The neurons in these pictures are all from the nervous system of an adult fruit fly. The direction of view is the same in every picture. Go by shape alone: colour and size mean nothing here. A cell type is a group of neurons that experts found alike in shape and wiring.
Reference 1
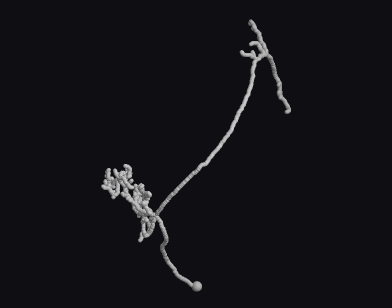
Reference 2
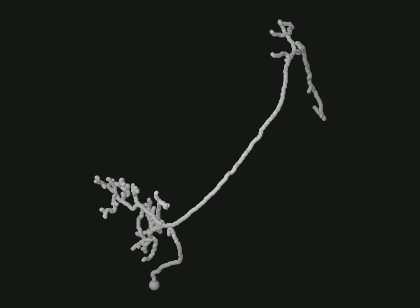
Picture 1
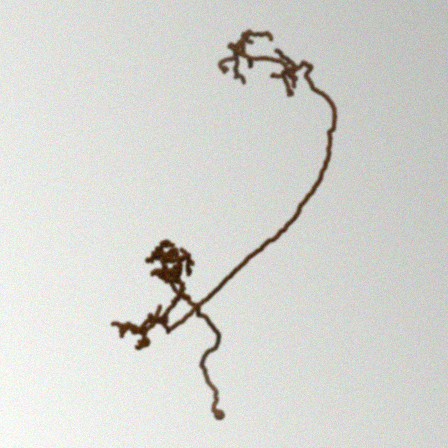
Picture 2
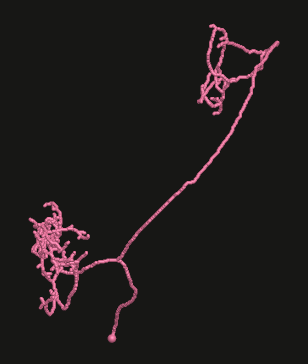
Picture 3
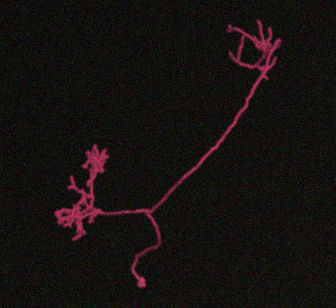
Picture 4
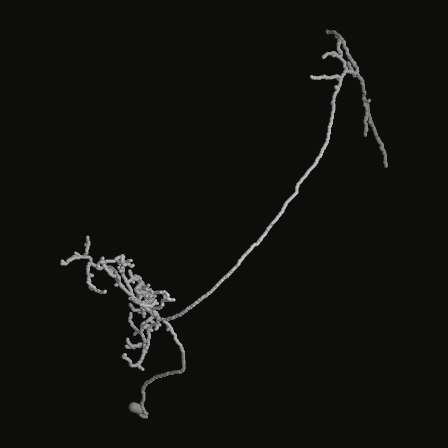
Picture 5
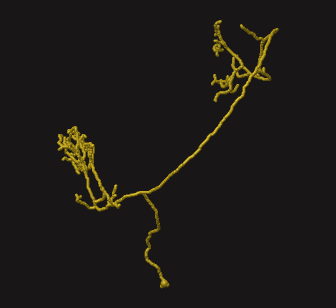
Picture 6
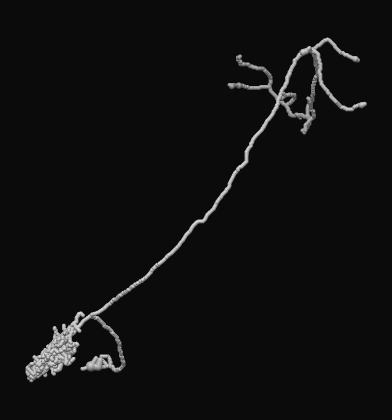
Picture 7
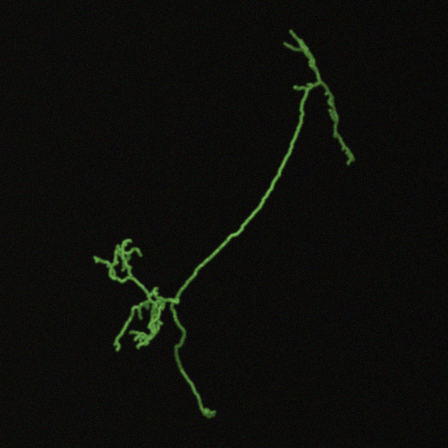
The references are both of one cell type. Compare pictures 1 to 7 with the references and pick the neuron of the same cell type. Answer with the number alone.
4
